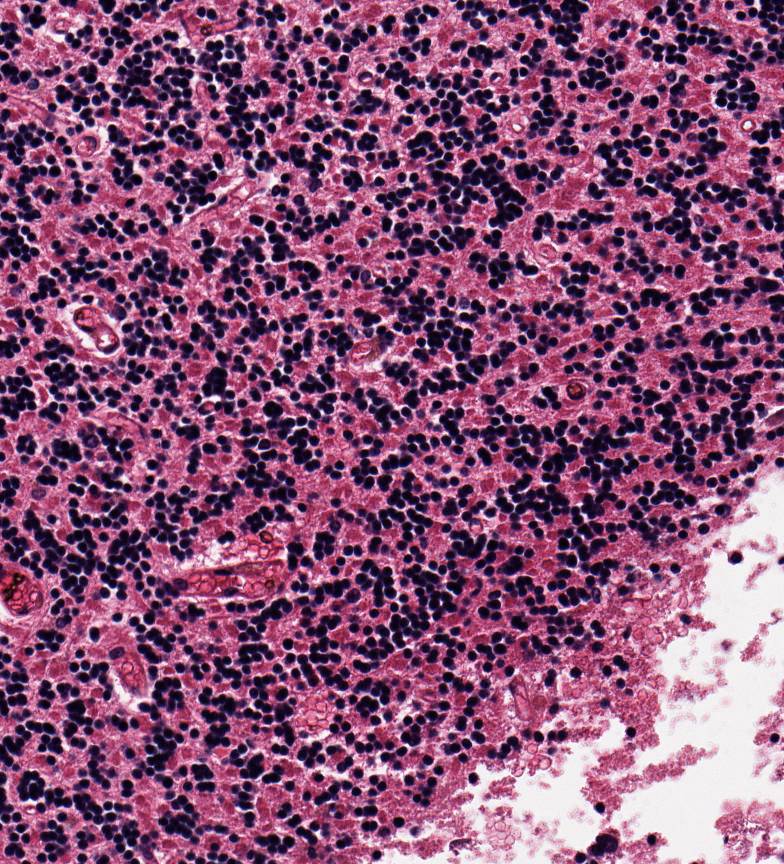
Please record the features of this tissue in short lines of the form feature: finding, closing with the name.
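Nuclei: almost all small, round and uniformly dark, hardly any visible cytoplasm
Pink islands: small, irregular, free of nuclei, scattered among the dark clusters
Large cells: none with big nuclei and abundant cytoplasm stand out
Vessels: several small and thin-walled, holding red blood cells, mostly in the left half
Name: cerebellum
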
